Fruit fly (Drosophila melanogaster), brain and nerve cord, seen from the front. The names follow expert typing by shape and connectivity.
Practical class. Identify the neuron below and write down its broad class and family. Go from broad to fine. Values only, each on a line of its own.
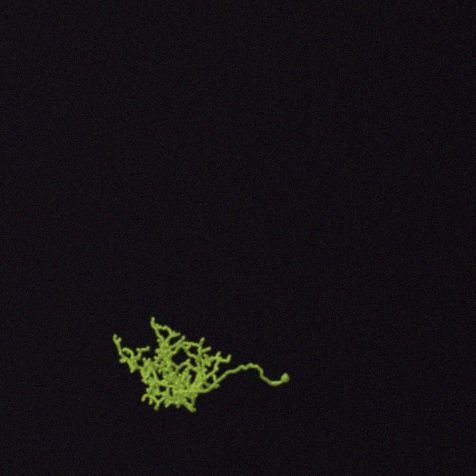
nerve-cord intrinsic neuron
hemilineage 13B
